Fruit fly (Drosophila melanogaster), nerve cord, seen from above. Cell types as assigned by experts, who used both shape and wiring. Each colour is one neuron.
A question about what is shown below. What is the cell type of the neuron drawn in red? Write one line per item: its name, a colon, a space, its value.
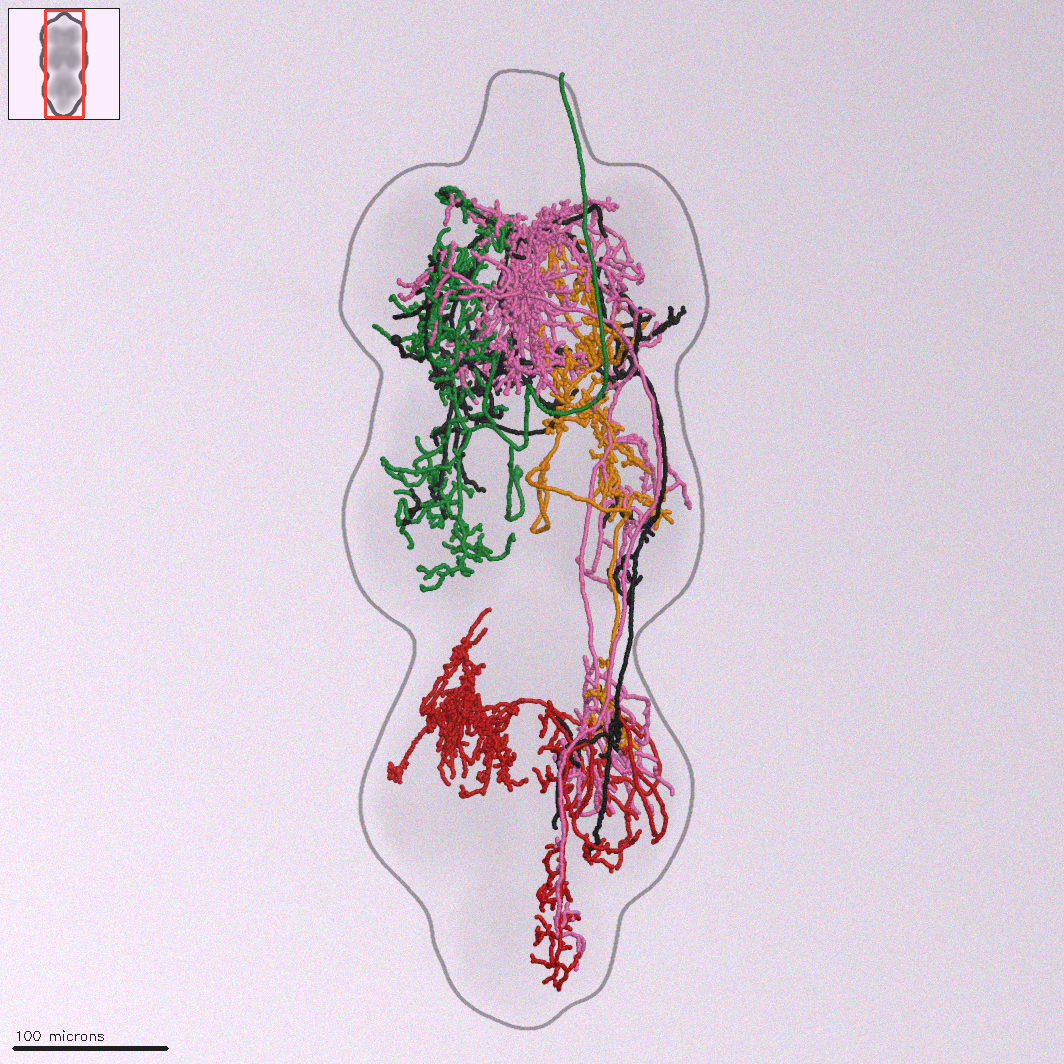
cell type: IN08B004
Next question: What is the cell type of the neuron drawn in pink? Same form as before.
cell type: IN27X001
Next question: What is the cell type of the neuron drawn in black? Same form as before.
cell type: IN19B109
